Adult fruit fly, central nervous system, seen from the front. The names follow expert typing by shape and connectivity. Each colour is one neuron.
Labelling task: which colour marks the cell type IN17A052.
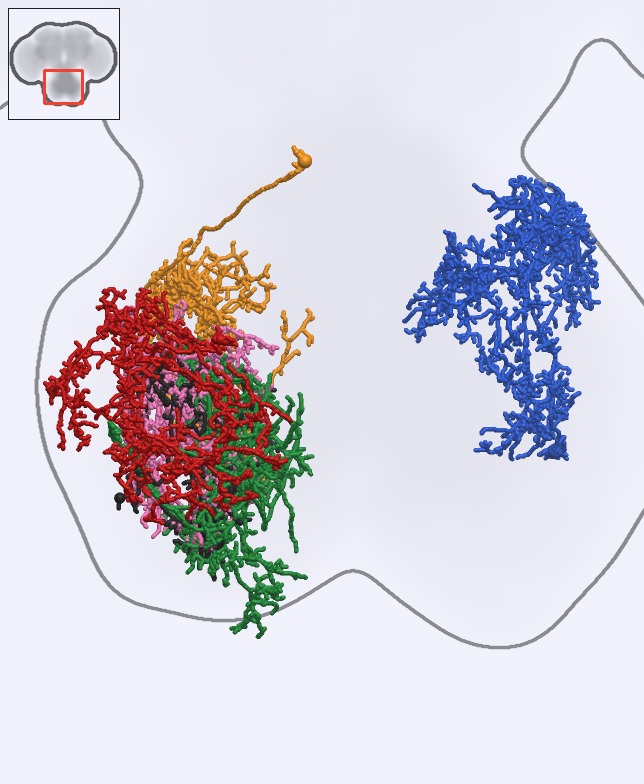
red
